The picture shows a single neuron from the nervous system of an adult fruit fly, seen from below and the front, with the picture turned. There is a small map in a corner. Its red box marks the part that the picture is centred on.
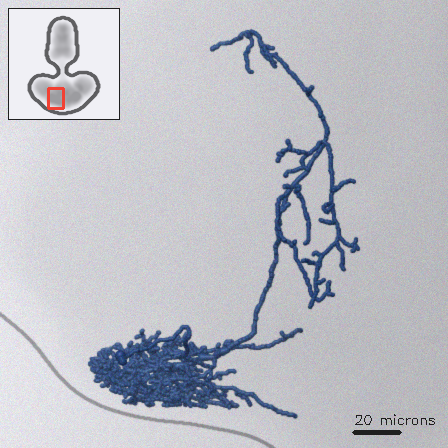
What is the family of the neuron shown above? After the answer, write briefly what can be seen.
Its family is hemilineage AOTUv3_dorsal. Its broad class is central-brain intrinsic neuron. It is in the brain and does not reach the nerve cord. The cell body can be seen at the lower left of the picture. By the scale bar it is about 170 microns tall in this view.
